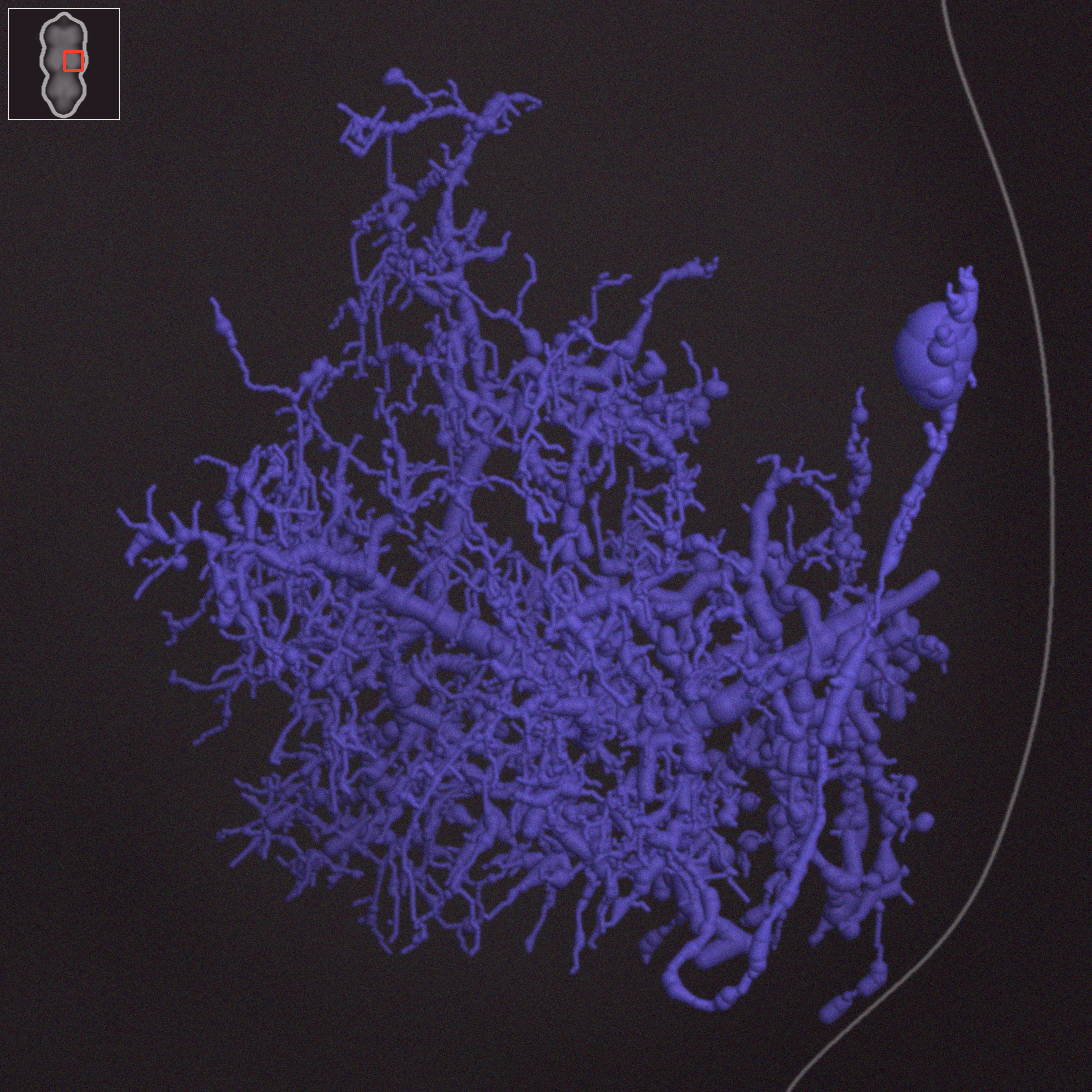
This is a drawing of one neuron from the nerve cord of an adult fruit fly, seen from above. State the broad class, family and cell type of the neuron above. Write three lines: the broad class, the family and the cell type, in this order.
nerve-cord intrinsic neuron
hemilineage 19A
IN19A004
